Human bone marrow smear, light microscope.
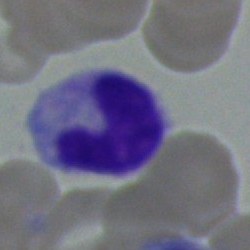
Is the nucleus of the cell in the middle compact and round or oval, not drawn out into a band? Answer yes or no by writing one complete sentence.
No, it is a curved band without separate lobes that the nucleus forms.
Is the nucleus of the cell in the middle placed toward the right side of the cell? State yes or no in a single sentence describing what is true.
Yes, most of the cytoplasm lies to the left of the nucleus.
